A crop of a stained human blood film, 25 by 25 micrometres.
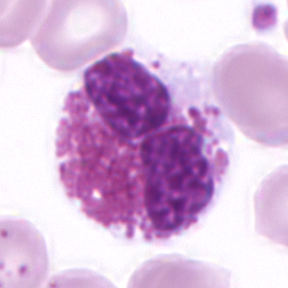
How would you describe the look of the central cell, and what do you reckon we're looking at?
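In the central cell, the nucleus is divided into two lobes, one upper left and one lower right, which touch near the centre. The chromatin is dark purple and coarsely clumped. Granules are densest on the left side, while the upper-right cytoplasm is paler. This is an eosinophil.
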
